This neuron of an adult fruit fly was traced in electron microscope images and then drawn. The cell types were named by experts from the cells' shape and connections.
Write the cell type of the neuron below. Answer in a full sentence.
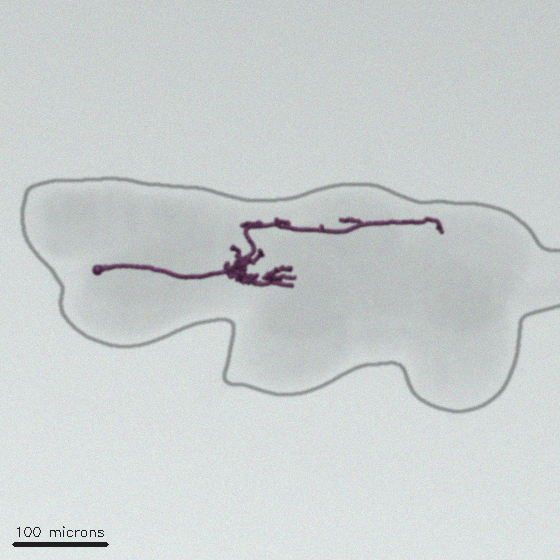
The cell type is IN06A071.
